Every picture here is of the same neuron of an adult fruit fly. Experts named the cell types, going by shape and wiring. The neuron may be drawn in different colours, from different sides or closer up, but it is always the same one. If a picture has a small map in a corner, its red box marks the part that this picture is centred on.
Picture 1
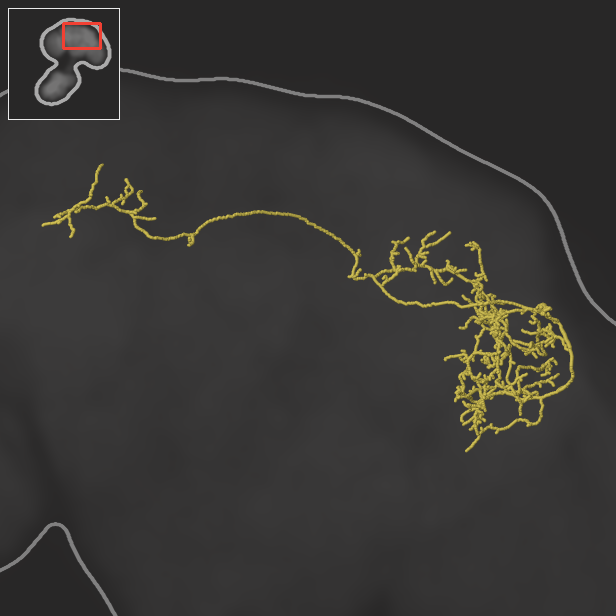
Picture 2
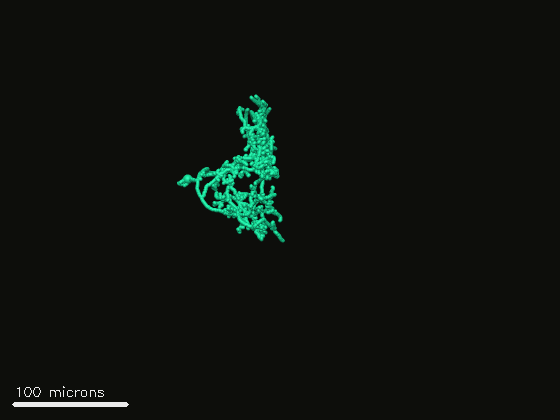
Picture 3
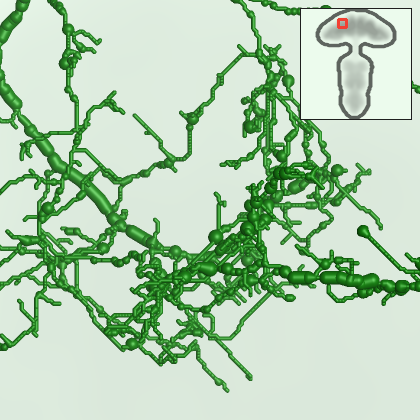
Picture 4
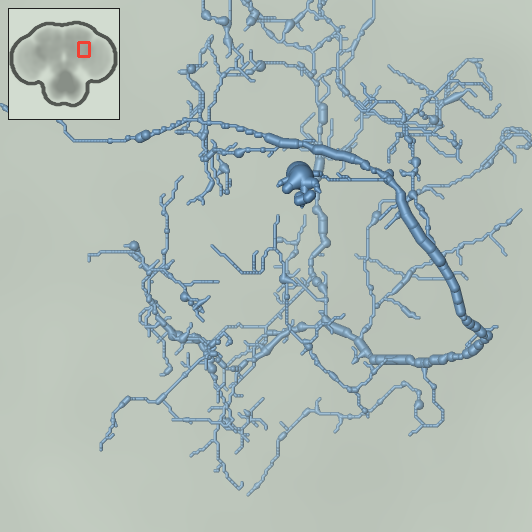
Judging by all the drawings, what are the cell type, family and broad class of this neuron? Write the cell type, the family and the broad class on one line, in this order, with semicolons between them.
AVLP728m; hemilineage VLPa1_medial; central-brain intrinsic neuron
